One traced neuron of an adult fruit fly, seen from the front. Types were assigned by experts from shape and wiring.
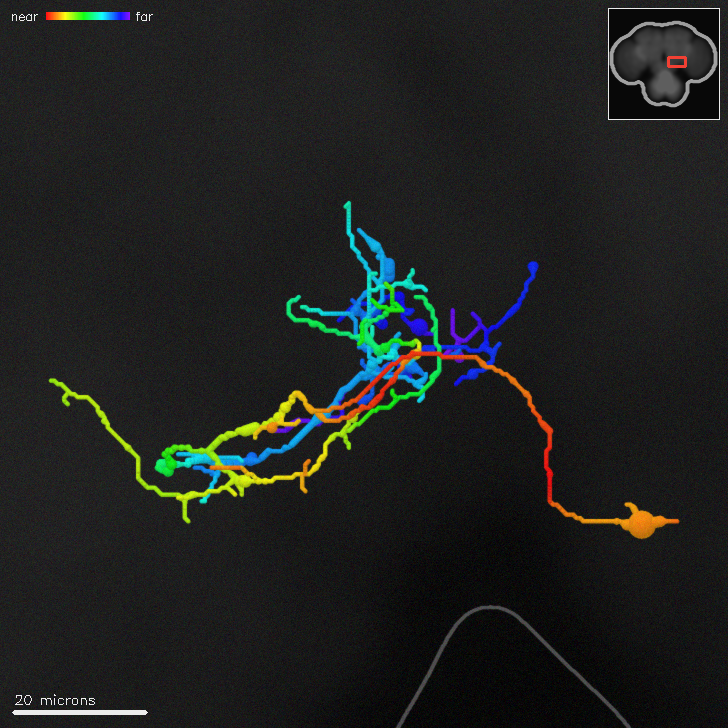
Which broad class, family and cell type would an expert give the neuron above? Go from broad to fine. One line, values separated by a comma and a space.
central-brain intrinsic neuron, hemilineage WEDa1, AMMC015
